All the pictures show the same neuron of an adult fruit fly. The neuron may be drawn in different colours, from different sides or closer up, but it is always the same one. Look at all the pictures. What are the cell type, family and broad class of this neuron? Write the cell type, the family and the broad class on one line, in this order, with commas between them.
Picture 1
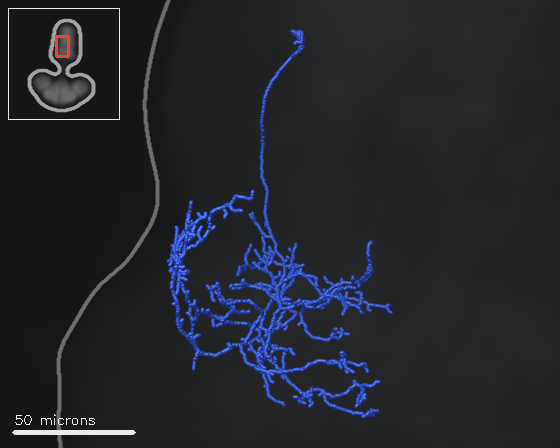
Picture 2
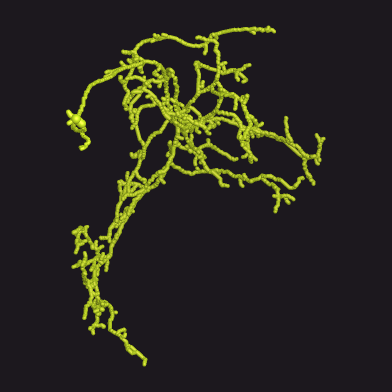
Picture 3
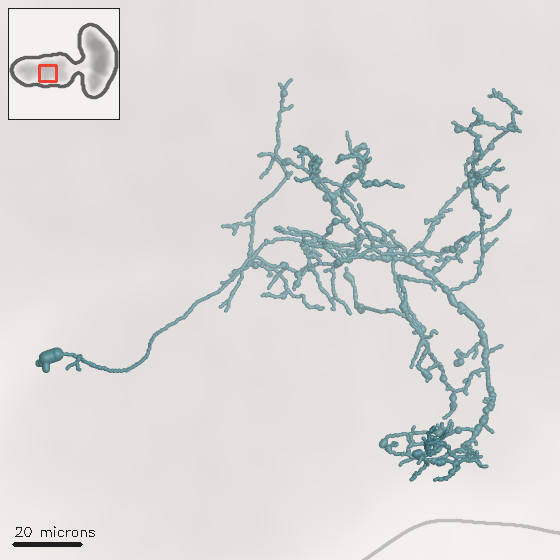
IN03B053, hemilineage 03B, nerve-cord intrinsic neuron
